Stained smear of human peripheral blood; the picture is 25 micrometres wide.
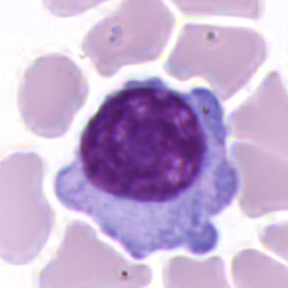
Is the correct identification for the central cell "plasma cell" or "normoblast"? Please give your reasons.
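This looks to me like a plasma cell, not a normoblast. Its dark purple chromatin sits in coarse clumps with small paler patches between them.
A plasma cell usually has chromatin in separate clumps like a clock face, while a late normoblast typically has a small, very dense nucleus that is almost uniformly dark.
The cytoplasm, a broad band below the nucleus, is a deeper blue at its outer edge than near the nucleus.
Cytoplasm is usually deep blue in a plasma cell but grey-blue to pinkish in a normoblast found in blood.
The nucleus is round, about 11 micrometres across, with no notch, fold or lobes.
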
